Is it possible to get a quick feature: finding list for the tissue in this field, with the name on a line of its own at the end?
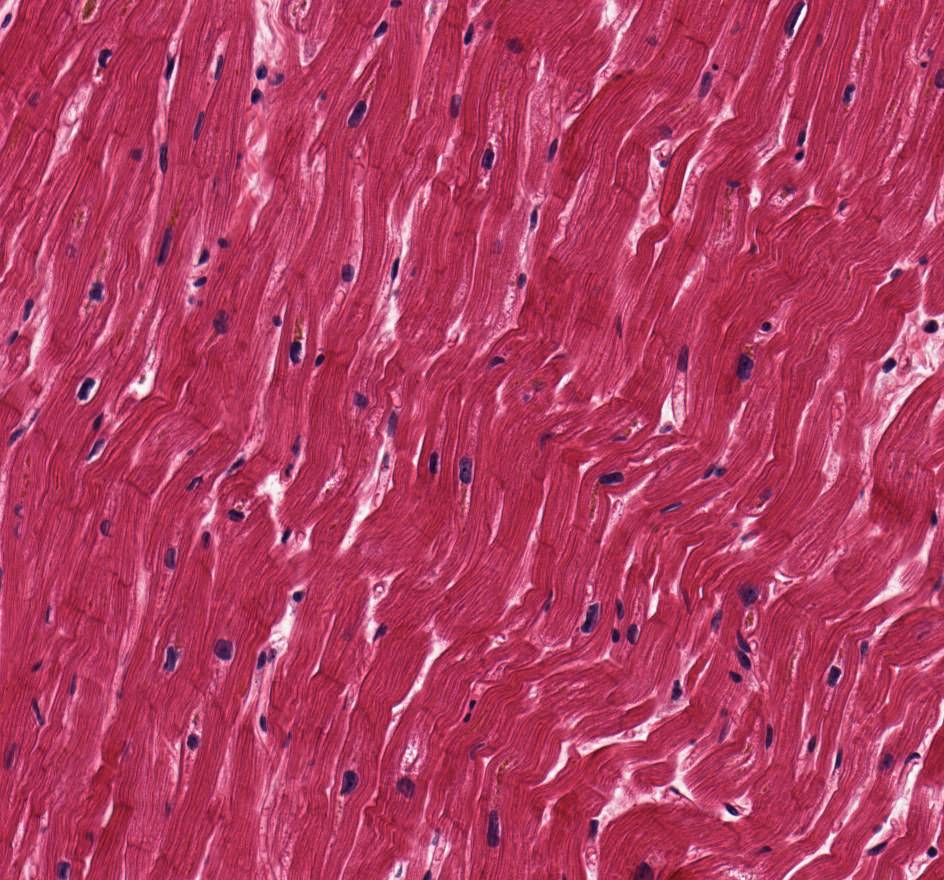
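Fibres: branch and rejoin in an interlacing network
Nuclei: oval, lying centrally within the fibre
Granules: small, golden-brown, at the ends of some nuclei
Fat cells: none in the field
Name: left ventricle of the heart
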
